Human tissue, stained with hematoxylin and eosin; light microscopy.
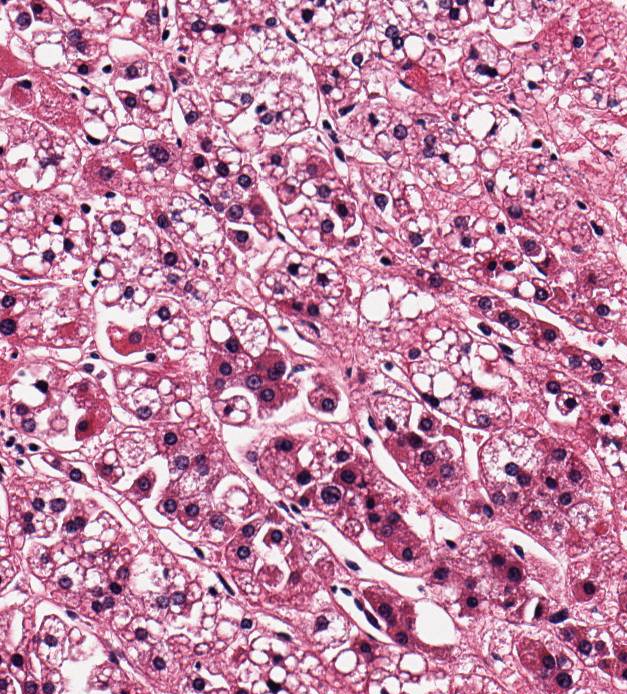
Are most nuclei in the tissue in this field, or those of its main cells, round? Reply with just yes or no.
Yes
